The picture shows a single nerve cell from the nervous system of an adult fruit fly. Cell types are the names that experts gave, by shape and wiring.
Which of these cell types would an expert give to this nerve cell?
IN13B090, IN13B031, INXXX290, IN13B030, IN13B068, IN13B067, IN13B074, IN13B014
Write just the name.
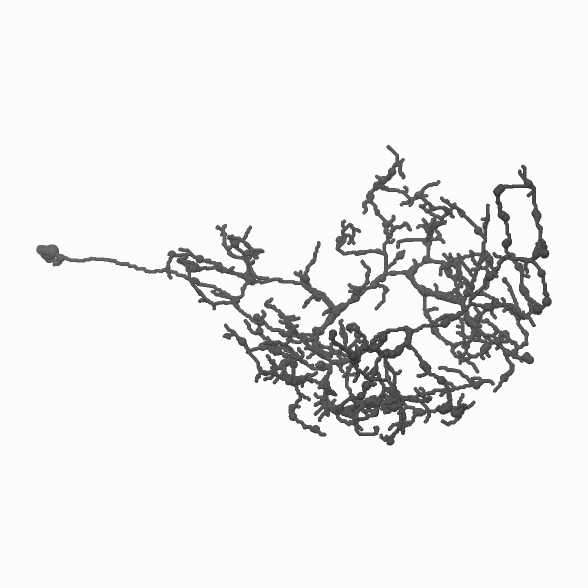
IN13B030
